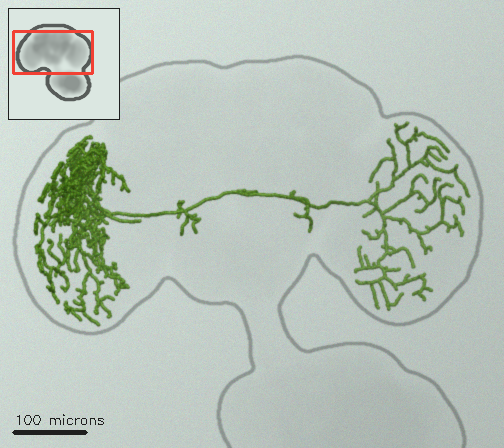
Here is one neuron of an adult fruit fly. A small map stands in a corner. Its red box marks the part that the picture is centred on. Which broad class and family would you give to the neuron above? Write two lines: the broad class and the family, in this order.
visual projection neuron
hemilineage VPNl&d1_lateral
